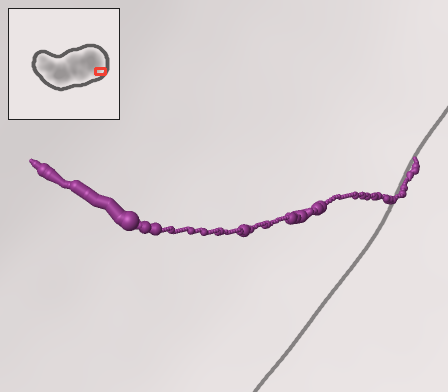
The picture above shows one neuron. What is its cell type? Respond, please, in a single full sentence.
The single neuron here is of type R8y.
